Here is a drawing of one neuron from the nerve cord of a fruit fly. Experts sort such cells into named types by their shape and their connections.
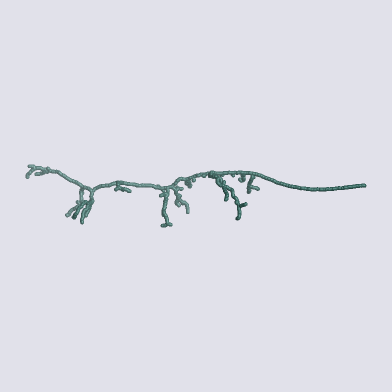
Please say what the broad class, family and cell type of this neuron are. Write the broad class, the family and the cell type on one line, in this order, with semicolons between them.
descending neuron; hemilineage MX3; DNg90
